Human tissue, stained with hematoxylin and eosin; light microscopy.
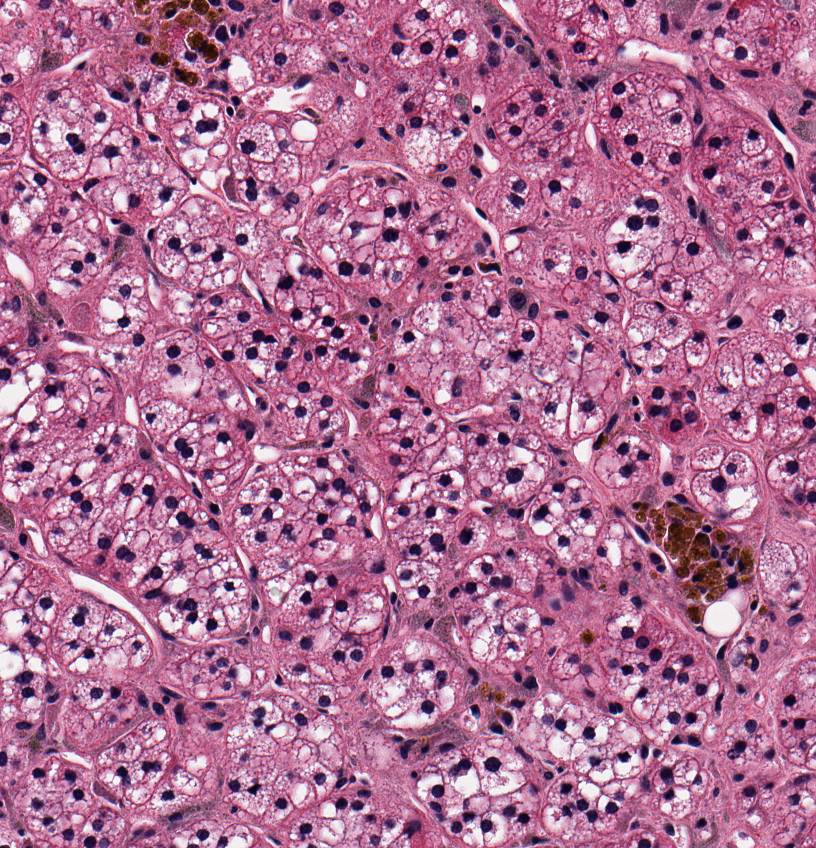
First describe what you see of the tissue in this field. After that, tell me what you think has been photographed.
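Throughout the field, cells are arranged in rounded, solid nests without a central lumen, divided by thin septa. The cytoplasm is abundant and pale, filled with many small clear vacuoles that give it a bubbly appearance. Nuclei are small, round and darkly stained, varying little in size from cell to cell. The tissue is adrenal gland.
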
